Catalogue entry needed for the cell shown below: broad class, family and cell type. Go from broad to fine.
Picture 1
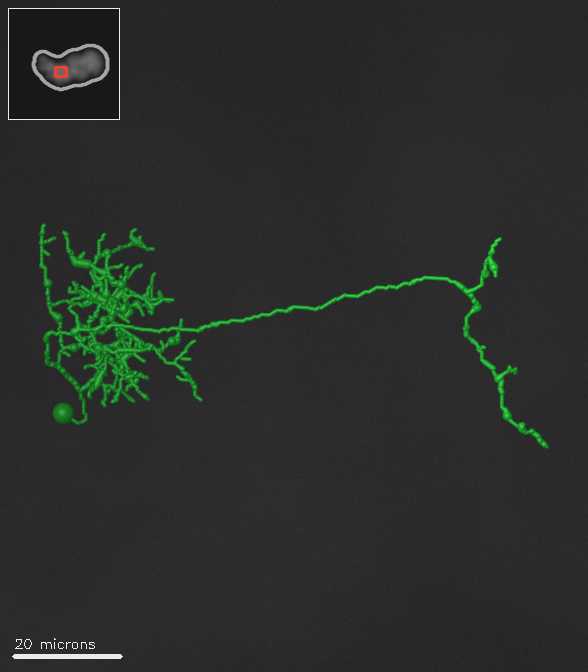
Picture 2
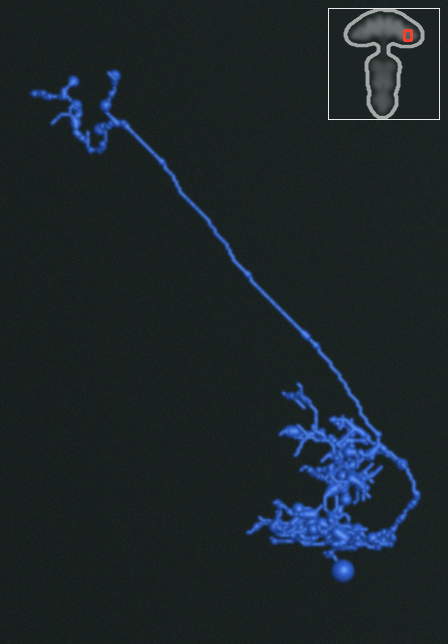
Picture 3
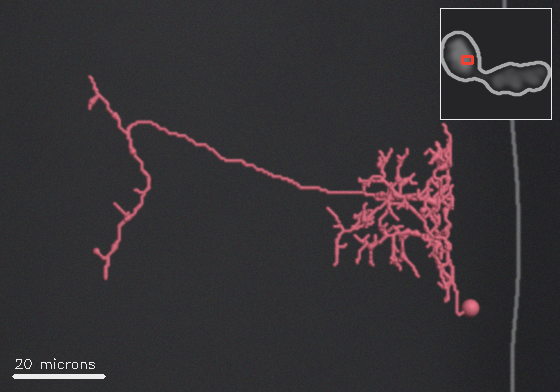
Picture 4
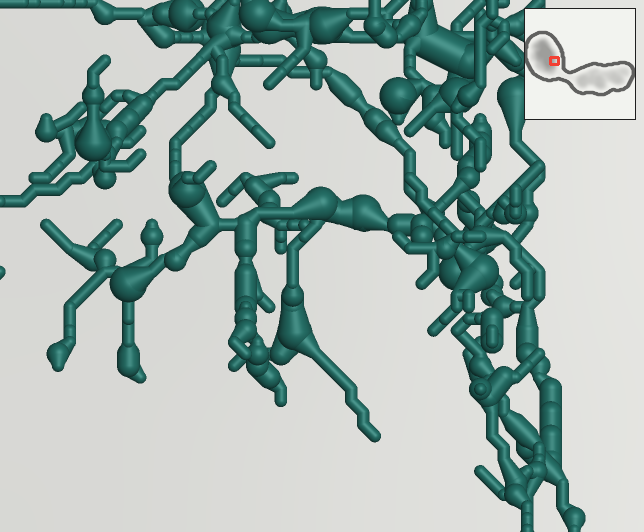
optic-lobe intrinsic neuron; Tlp; Tlp12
